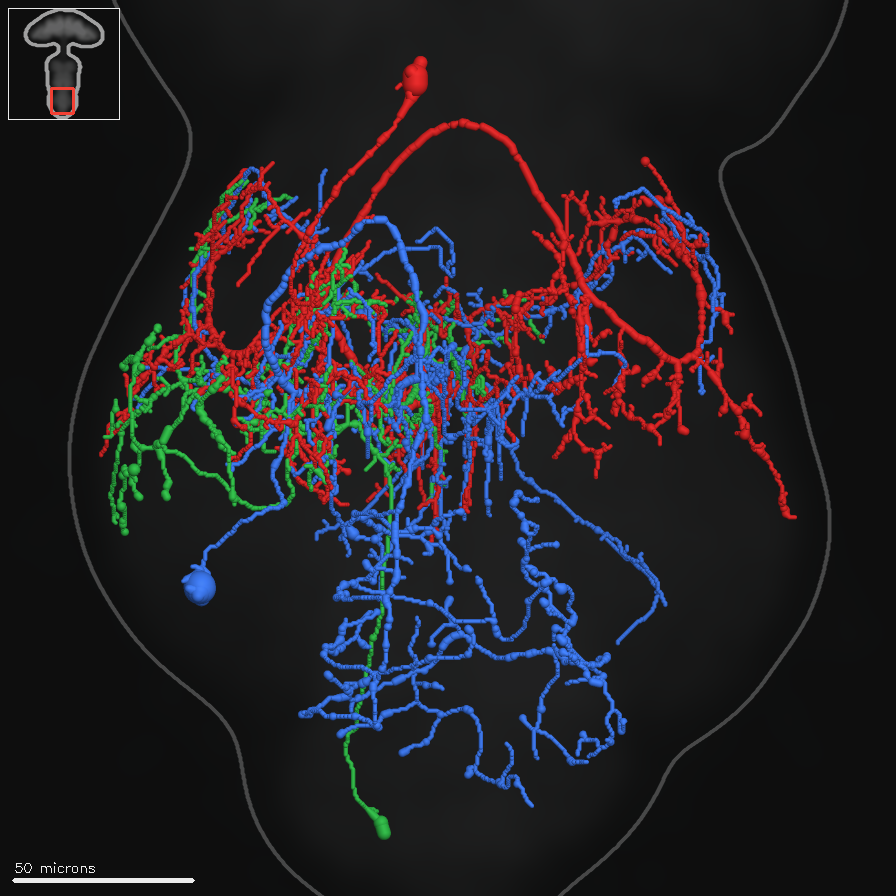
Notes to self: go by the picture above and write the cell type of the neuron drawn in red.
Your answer: IN19B015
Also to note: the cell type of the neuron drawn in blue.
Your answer: IN19A028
